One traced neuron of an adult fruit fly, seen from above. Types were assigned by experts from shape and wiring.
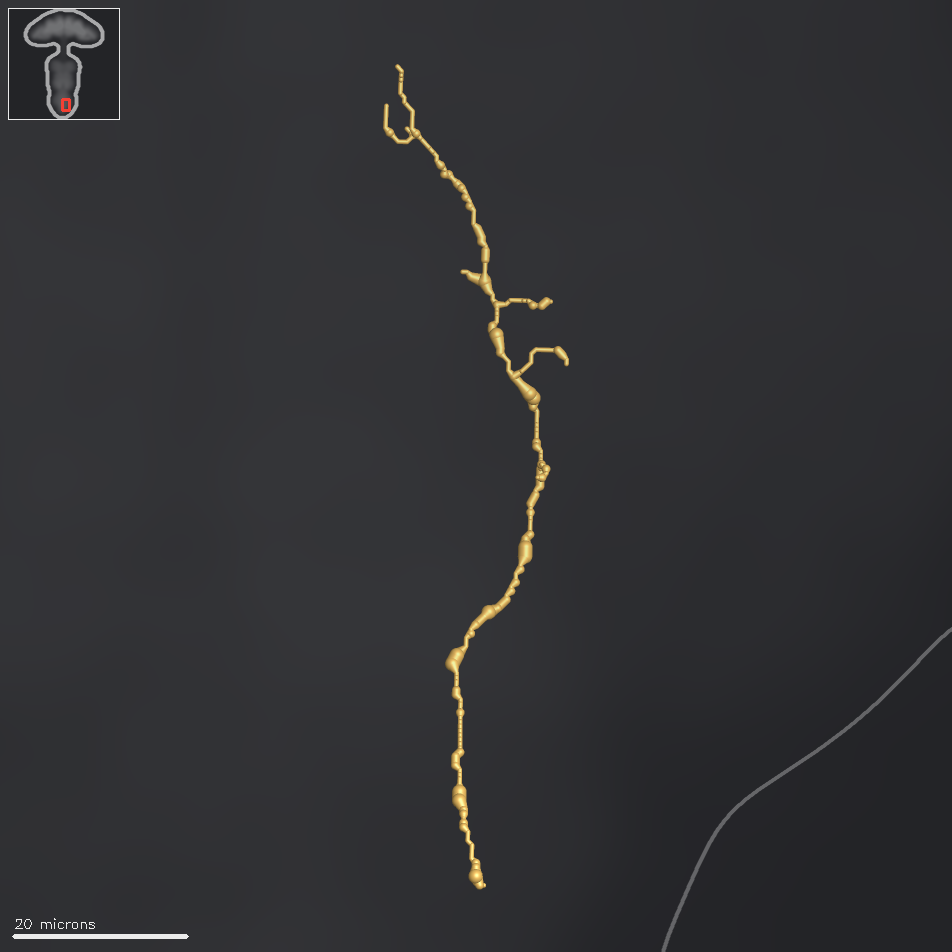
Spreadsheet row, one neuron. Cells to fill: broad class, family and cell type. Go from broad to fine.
sensory neuron entering the nerve cord; class mechanosensory tactile; SNta28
